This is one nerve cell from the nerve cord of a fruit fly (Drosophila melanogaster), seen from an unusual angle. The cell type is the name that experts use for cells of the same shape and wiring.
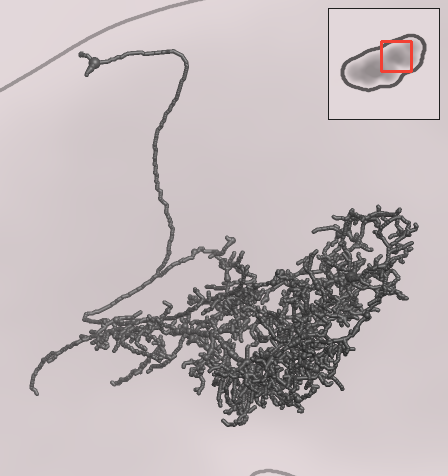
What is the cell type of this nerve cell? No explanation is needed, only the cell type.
IN23B014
